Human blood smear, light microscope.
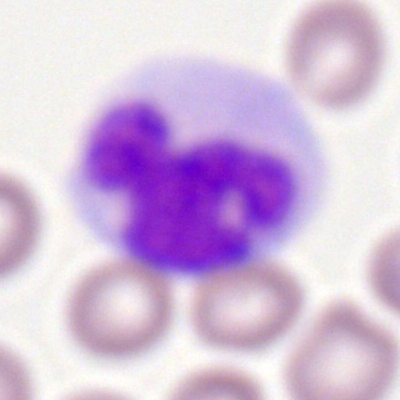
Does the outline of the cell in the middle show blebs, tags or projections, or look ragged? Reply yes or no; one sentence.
No, no projections, blebs or ragged parts break the cell's outline.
